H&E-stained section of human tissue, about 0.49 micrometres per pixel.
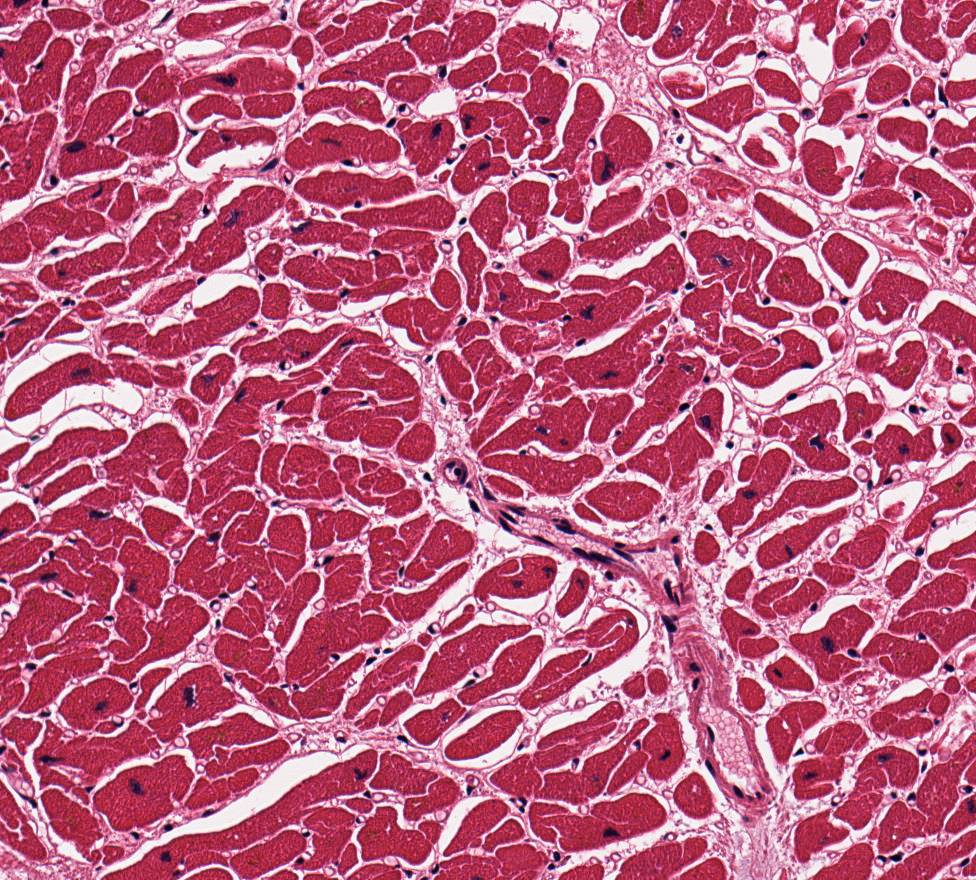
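Left ventricle of the heart, haematoxylin and eosin stained section. Closely packed muscle fibres fill the whole field, cut mostly across or obliquely. Many fibres have irregular, branching outlines rather than round ones. A small vessel with elongated dark nuclei in its wall runs diagonally from the centre towards the lower right. No fat cells anywhere in the field.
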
